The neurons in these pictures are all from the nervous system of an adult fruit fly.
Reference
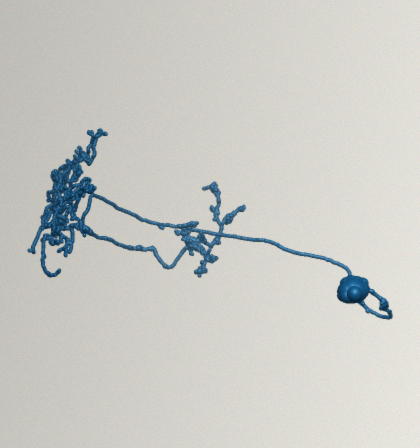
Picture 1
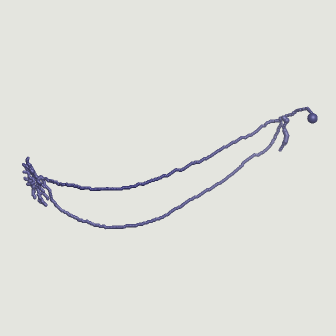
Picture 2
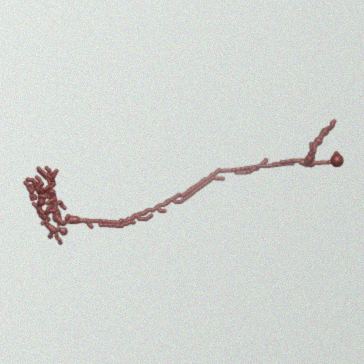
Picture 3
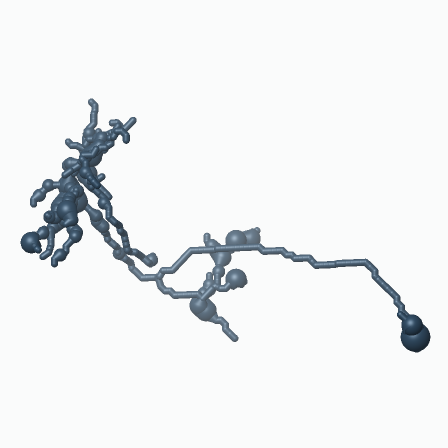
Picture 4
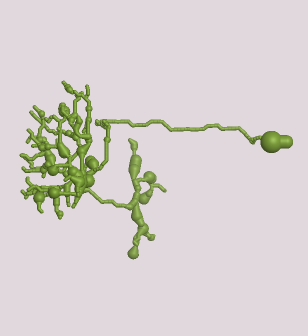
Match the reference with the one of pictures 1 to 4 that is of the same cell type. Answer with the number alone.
3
